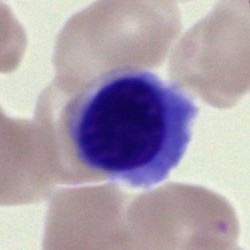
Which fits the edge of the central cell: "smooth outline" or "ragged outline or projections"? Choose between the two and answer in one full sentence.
In outline, this cell is rough rather than smooth and even.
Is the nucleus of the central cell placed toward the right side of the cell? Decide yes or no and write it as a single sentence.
No, its nucleus is placed toward the left side of the cell.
